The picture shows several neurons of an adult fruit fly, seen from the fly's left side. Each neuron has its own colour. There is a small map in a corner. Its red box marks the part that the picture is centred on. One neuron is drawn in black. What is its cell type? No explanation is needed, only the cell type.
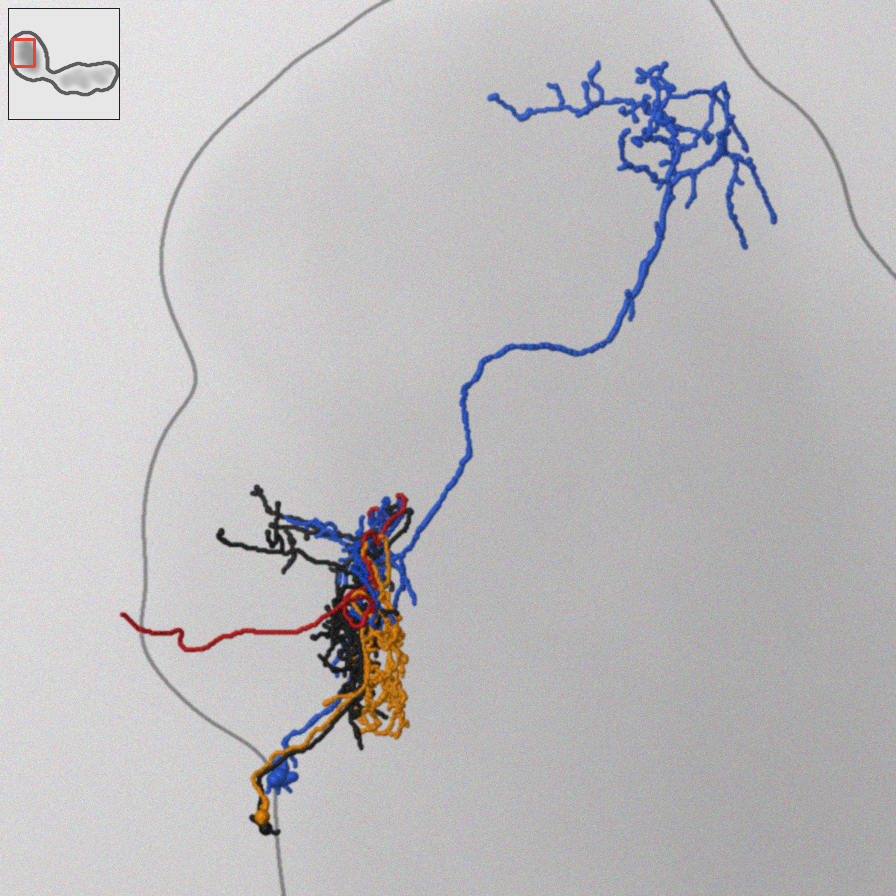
v2LN41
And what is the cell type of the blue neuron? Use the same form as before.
VP4+_vPN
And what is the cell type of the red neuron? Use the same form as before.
HRN_VP4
